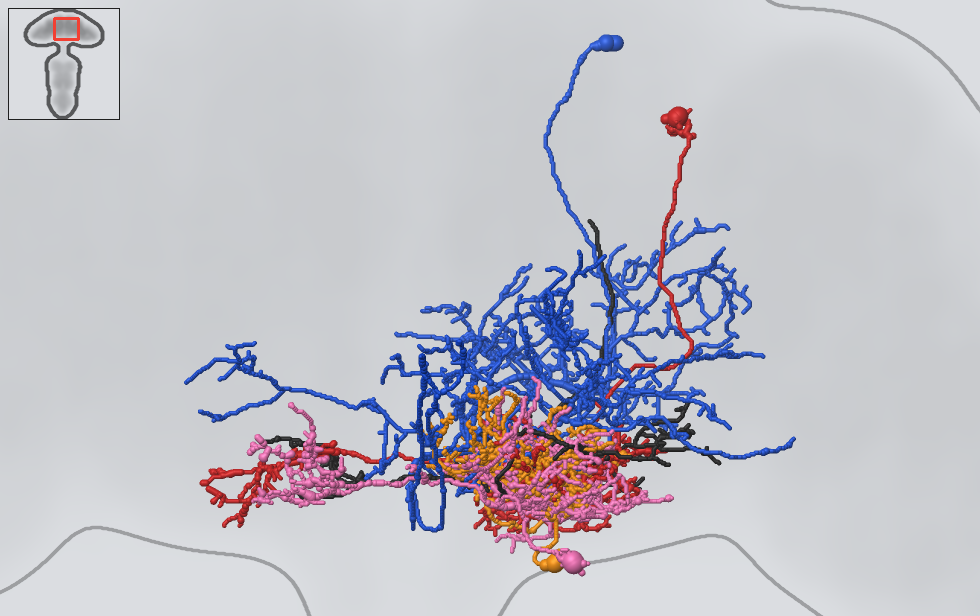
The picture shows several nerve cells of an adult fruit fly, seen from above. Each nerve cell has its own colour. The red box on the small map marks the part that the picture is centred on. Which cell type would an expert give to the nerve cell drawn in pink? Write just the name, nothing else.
PS276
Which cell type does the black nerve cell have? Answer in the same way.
PS076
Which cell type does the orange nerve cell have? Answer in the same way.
PS310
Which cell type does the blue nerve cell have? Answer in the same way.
OCG06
